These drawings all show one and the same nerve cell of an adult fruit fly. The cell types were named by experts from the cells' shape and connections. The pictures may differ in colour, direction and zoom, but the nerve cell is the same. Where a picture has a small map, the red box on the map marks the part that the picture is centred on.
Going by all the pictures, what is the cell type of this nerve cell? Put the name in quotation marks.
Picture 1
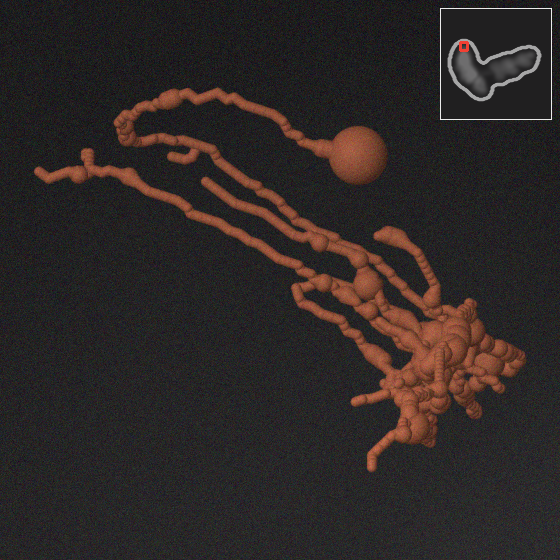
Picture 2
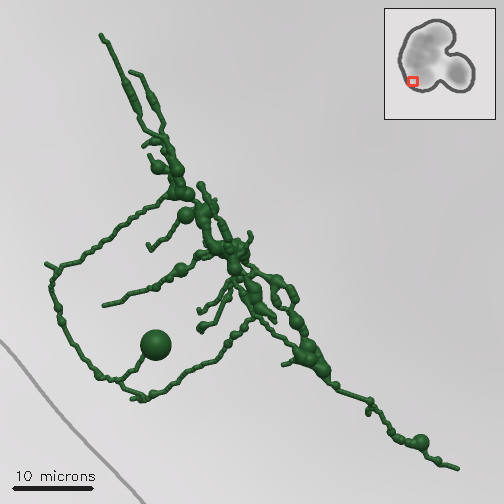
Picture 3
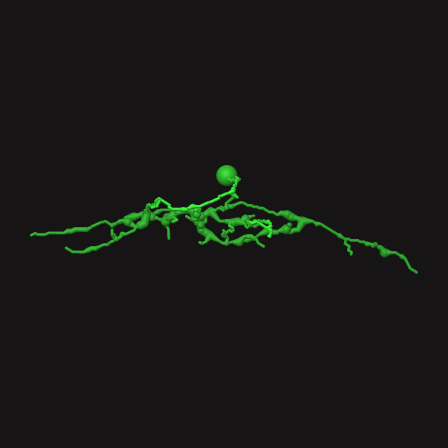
"Dm-DRA2"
